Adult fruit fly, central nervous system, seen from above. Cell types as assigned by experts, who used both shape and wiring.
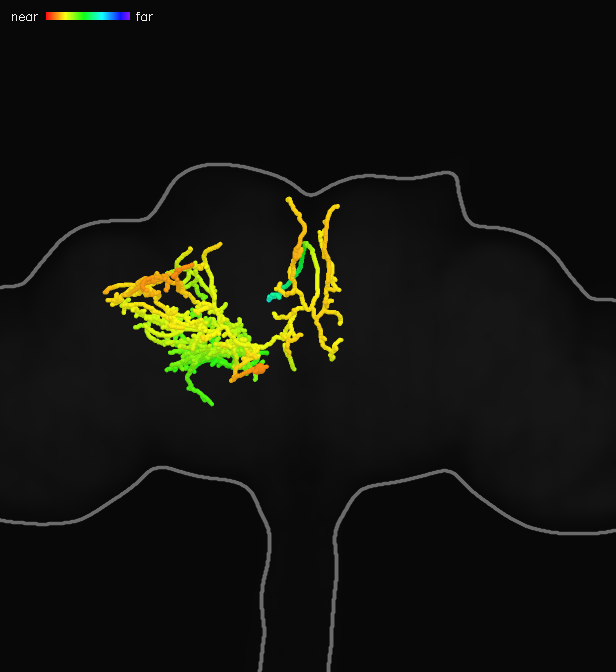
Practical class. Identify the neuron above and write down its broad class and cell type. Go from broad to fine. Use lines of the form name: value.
broad class: central-brain intrinsic neuron
cell type: CL251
